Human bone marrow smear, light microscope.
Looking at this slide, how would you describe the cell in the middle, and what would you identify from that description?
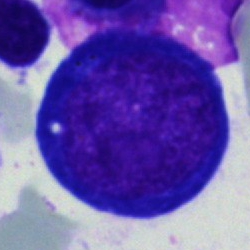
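The outline's round and smooth, and the chromatin is fine and evenly spread. There aren't any granules in the cytoplasm, though you'll notice one small clear spot near the left edge. It's a proerythroblast.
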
